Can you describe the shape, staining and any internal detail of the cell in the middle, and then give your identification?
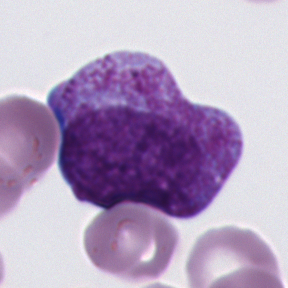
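The nucleus fills the lower part of the cell and takes up more than half of it. Its chromatin is finely stippled rather than coarsely clumped. Fine reddish-purple granules lie scattered over the paler upper part of the cell. The cell is an atypical promyelocyte.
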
